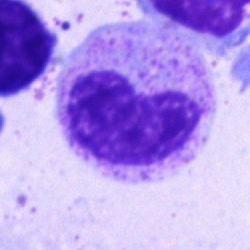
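Metamyelocyte, the central cell in a stained bone marrow smear. Its outline is round and smooth. The kidney-shaped nucleus has a notch in its upper border, and its dark purple chromatin is coarsely clumped with small paler patches. Fine pink-purple granules are scattered throughout the cytoplasm.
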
